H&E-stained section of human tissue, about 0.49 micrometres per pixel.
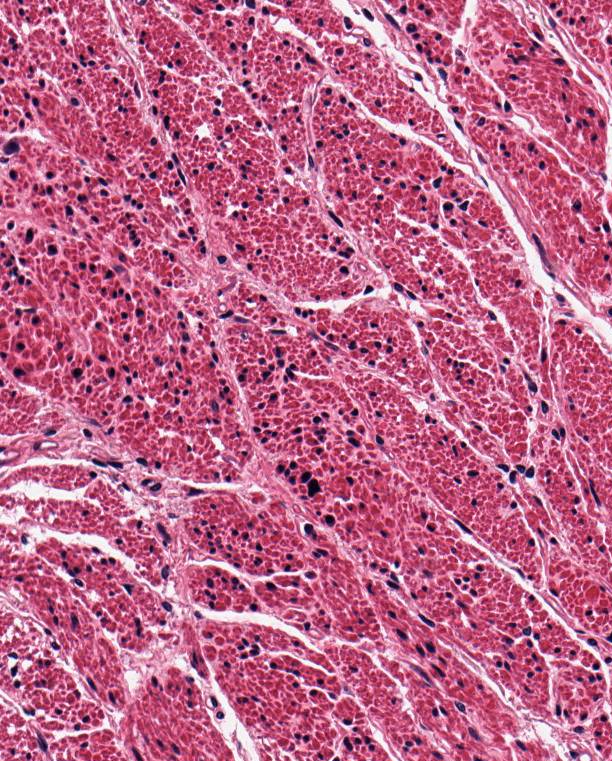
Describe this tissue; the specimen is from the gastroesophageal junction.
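Muscle fibres within the bundles are cut mostly in cross-section, appearing as small rounded profiles. Their cytoplasm stains a deep red-pink throughout the field. The septa consist of paler pink fibrous tissue containing elongated, spindle-shaped nuclei. Neither epithelium nor fat is present anywhere in the field.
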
